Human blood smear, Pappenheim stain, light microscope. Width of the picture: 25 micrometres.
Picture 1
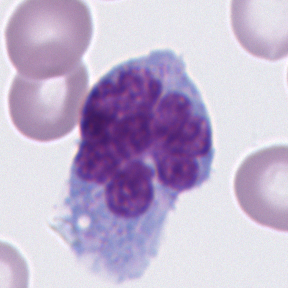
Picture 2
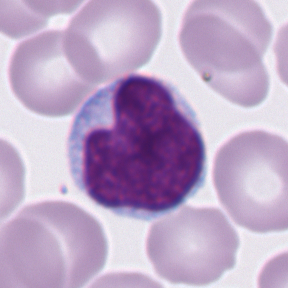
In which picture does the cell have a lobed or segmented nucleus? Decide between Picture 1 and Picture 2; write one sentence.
The cell of picture 1 has its nucleus split into distinct segments.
